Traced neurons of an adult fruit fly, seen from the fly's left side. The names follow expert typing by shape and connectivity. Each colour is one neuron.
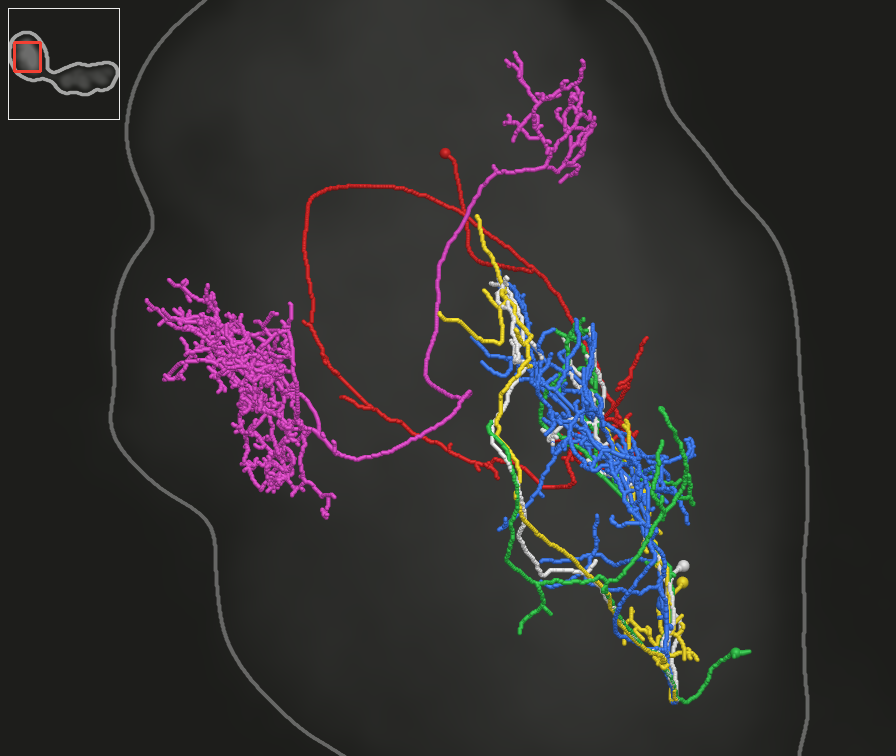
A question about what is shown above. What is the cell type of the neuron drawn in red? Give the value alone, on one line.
WED040_c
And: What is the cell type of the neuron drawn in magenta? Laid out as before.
M_l2PNl23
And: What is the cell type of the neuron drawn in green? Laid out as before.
PS335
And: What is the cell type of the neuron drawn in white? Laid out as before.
PS357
